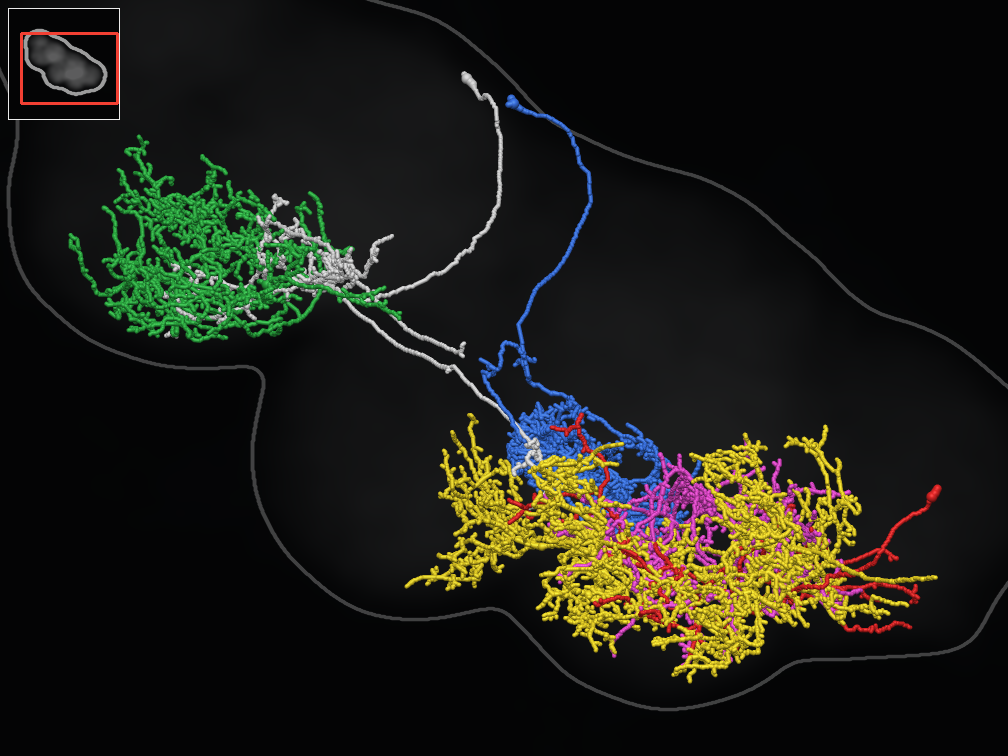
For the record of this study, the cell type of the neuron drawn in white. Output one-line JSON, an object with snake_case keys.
{"cell_type": "IN09B049"}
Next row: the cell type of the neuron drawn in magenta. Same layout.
{"cell_type": "IN00A031"}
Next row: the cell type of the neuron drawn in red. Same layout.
{"cell_type": "IN09B050"}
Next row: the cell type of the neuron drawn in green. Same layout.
{"cell_type": "IN13B021"}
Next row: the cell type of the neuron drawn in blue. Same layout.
{"cell_type": "IN23B014"}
